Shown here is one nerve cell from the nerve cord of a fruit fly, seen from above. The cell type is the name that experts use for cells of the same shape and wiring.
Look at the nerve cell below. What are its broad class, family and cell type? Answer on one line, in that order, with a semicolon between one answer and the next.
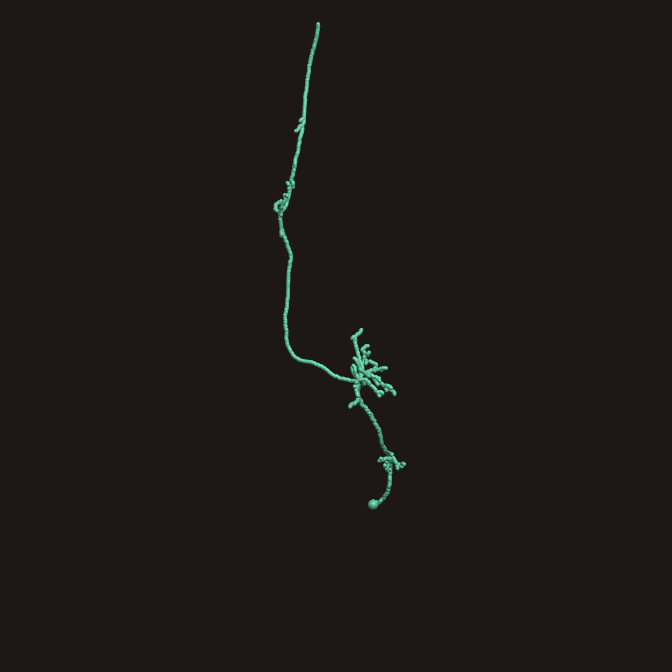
ascending neuron; hemilineage 07B; AN07B085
